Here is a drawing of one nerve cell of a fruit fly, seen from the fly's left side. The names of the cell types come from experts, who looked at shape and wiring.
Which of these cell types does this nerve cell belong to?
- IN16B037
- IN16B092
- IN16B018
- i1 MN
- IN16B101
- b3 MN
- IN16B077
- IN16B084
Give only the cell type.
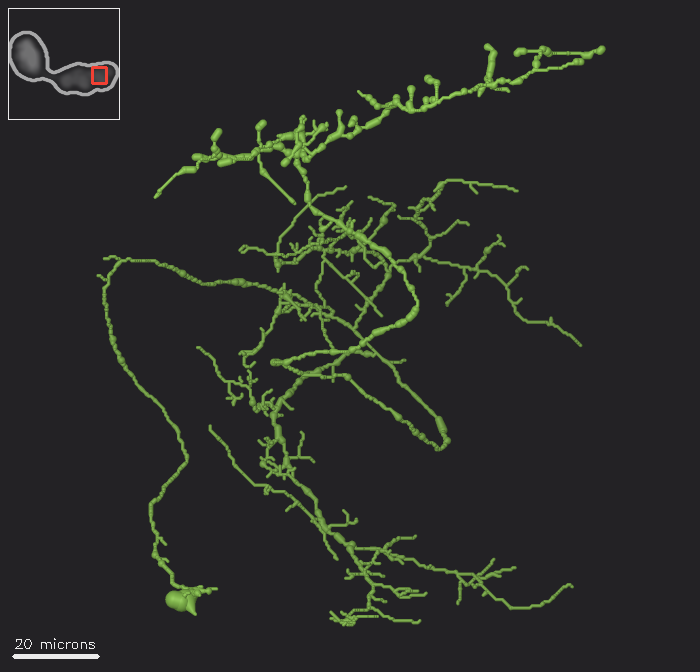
IN16B037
